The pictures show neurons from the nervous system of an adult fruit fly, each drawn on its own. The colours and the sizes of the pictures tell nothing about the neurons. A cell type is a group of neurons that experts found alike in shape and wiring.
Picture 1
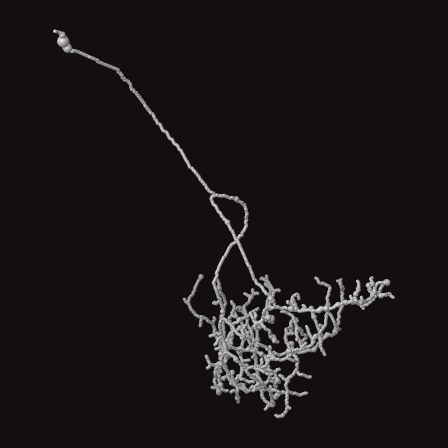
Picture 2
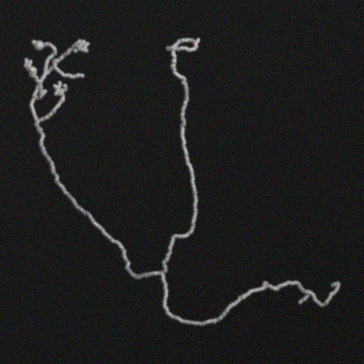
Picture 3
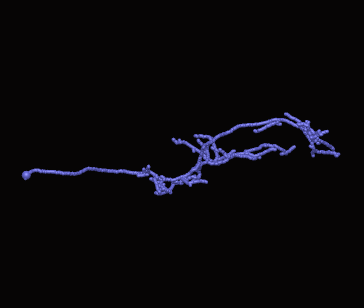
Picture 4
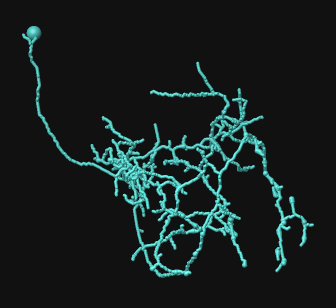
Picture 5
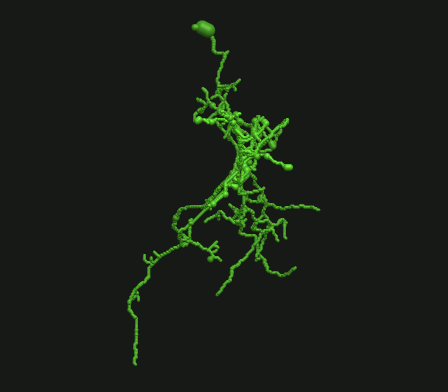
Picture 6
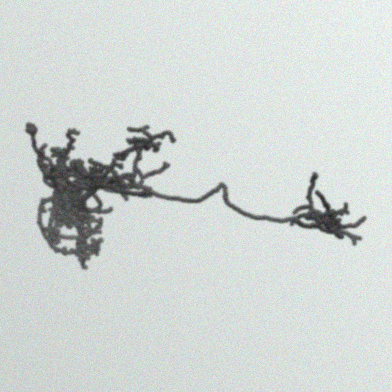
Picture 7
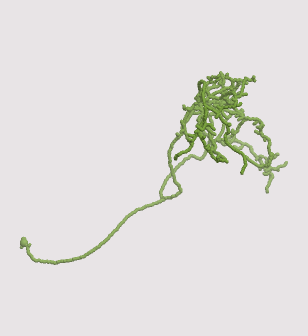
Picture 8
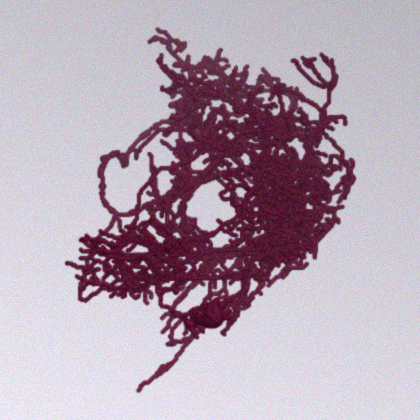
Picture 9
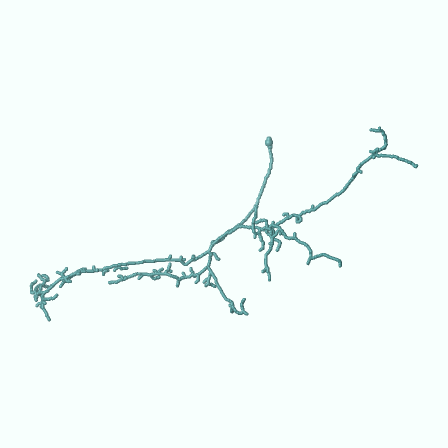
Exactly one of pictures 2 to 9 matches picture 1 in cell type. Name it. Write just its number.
7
